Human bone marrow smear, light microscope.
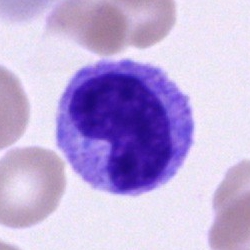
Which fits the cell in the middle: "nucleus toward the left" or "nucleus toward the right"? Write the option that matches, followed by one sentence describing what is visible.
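Nucleus toward the right. The cytoplasm is widest at the lower left, where the nucleus is notched.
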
